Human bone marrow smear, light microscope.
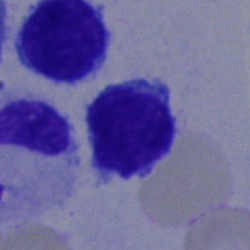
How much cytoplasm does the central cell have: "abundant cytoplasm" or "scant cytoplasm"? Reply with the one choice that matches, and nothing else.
Scant cytoplasm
